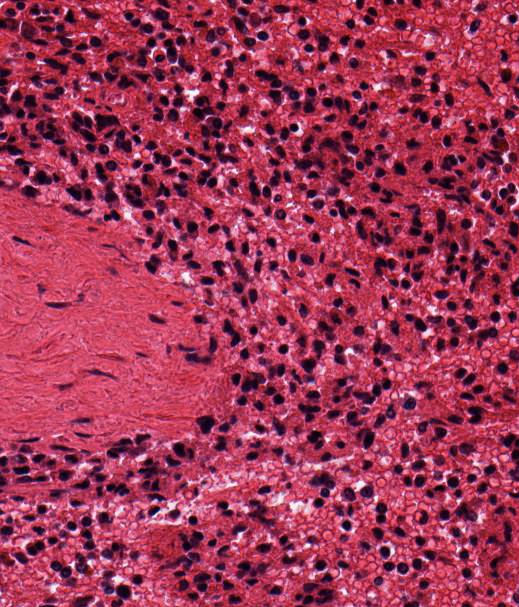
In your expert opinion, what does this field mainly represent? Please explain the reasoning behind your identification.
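This is red pulp of the spleen. First, numerous small round pink profiles without nuclei crowd between the nucleated cells throughout the cellular sheet.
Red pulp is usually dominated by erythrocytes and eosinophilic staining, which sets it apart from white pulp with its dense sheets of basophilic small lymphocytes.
Second, the nucleated cells of the sheet have dark, dense, round to oval nuclei. Third, a fibrous wedge holds far fewer nuclei than the surrounding sheet, and its fibres and elongated spindle nuclei run roughly horizontally.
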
